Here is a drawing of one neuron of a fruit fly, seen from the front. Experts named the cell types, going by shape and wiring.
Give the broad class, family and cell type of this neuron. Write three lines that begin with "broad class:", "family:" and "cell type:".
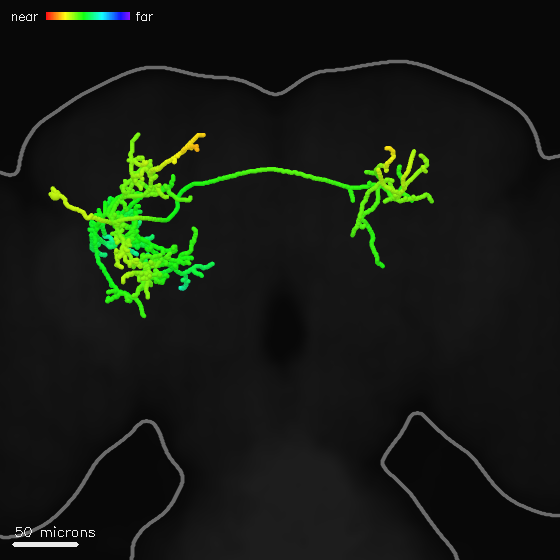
broad class: central-brain intrinsic neuron
family: hemilineage VLPl&d1_dorsal
cell type: AVLP732m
